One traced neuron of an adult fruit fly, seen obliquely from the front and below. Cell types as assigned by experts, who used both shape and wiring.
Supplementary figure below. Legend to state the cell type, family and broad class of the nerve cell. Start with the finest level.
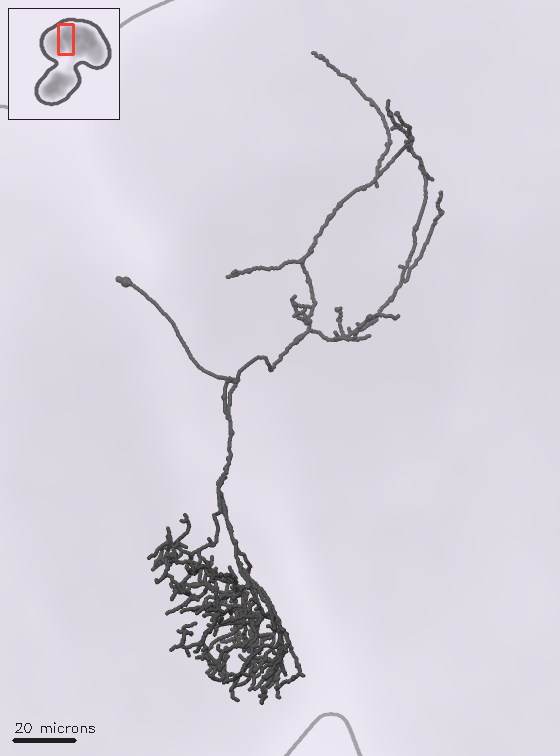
LoVP75; hemilineage VPNp&v1_posterior; visual projection neuron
